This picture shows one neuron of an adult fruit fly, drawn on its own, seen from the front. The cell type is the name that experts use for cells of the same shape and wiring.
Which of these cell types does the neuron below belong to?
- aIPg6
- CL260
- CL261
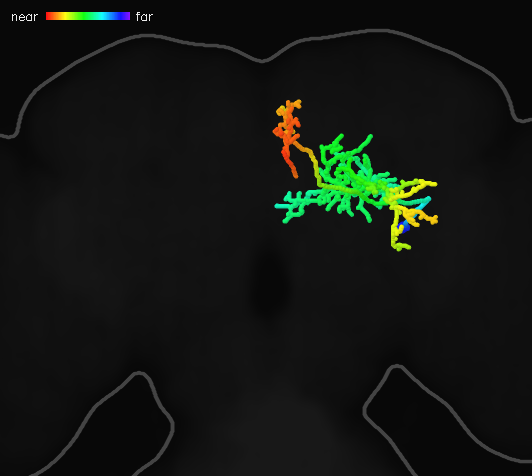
CL261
